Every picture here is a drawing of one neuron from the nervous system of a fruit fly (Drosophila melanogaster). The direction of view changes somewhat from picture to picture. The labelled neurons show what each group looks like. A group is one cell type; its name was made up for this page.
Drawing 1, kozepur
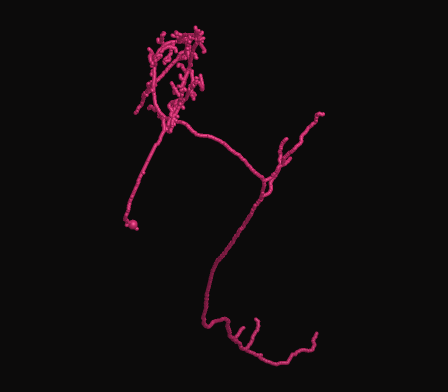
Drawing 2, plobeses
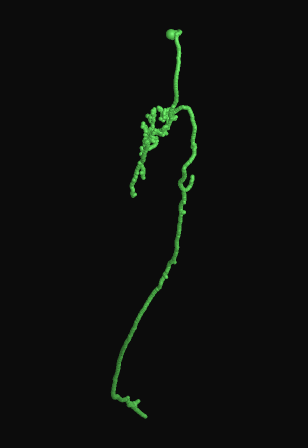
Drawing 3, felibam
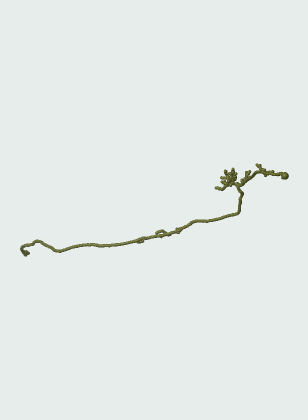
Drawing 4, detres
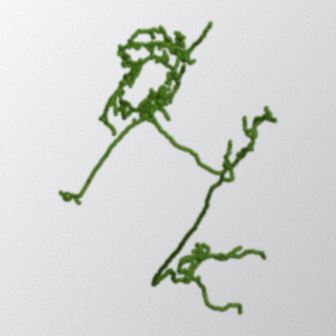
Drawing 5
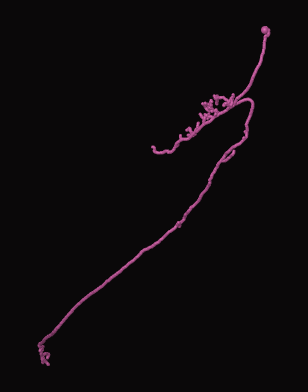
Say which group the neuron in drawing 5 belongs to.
plobeses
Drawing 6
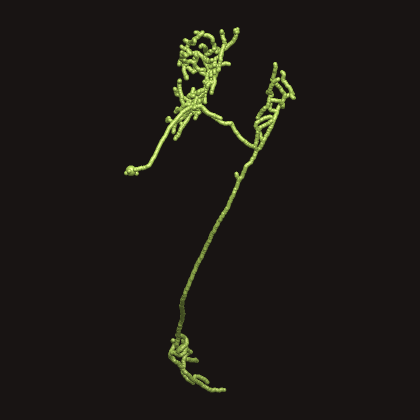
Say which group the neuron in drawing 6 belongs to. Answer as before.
detres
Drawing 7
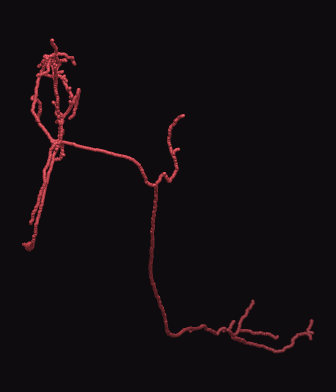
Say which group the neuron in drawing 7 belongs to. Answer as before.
kozepur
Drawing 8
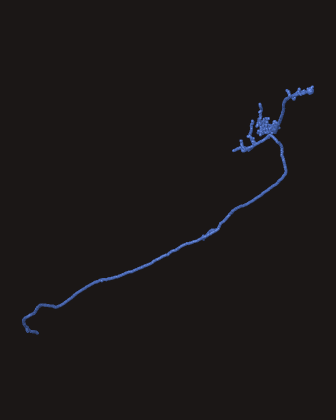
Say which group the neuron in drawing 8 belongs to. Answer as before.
felibam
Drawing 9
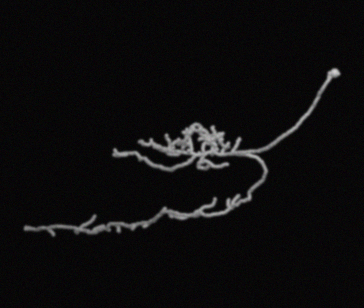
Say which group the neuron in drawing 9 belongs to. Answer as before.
plobeses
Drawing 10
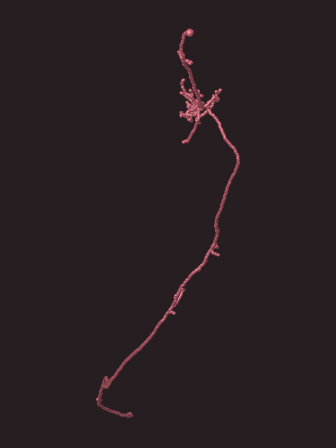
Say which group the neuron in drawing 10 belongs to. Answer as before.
felibam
